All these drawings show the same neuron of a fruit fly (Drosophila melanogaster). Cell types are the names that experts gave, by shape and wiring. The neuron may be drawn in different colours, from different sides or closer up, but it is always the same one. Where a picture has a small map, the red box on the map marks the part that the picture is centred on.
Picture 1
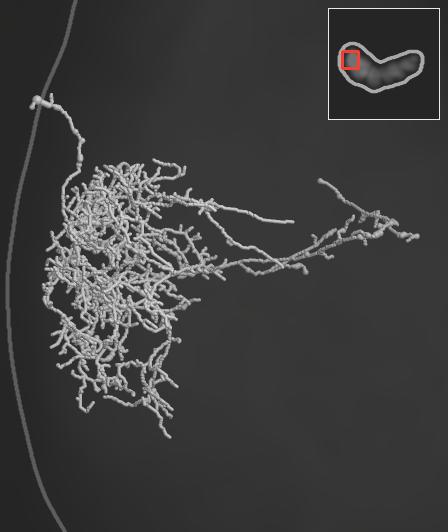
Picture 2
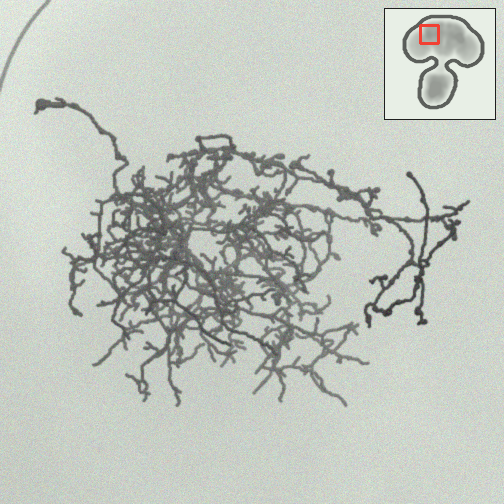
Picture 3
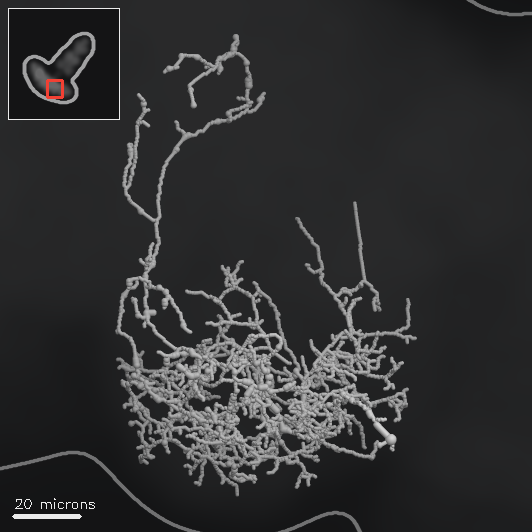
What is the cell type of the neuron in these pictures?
AVLP390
